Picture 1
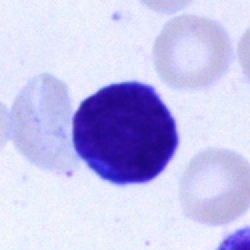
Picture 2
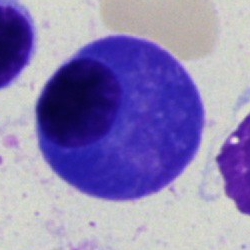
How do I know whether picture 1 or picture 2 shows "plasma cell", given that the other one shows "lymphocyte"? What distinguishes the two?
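The lymphocyte is in picture 1 and the plasma cell in picture 2. Going item by item, the outlines come first: the lymphocyte is roughly round with a few slightly flattened sides, the plasma cell round and smooth. Next, the nucleus: in the lymphocyte it fills almost the whole cell, whereas in the plasma cell it sits off-centre toward the left side.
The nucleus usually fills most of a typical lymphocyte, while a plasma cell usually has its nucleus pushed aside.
Then the cytoplasm: the lymphocyte shows only a thin deep blue crescent along its lower left edge, while the plasma cell's cytoplasm is abundant and deep blue, taking up more of the cell than the nucleus.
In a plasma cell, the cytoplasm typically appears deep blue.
Within it, to the right of the nucleus, lies a paler, mottled area. Last comes the chromatin, dense and dark in both; in the lymphocyte it is dark purple with little visible pattern, and no nucleoli can be seen.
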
